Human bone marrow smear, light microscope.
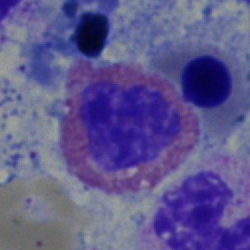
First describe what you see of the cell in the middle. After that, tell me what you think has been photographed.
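Position first: the nucleus lies near the centre, with cytoplasm on every side. Chromatin next: it is mottled purple with paler patches, not evenly dense. Then the cytoplasm: a moderately broad rim around the nucleus, pinkish-purple in colour. This is an eosinophil.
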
